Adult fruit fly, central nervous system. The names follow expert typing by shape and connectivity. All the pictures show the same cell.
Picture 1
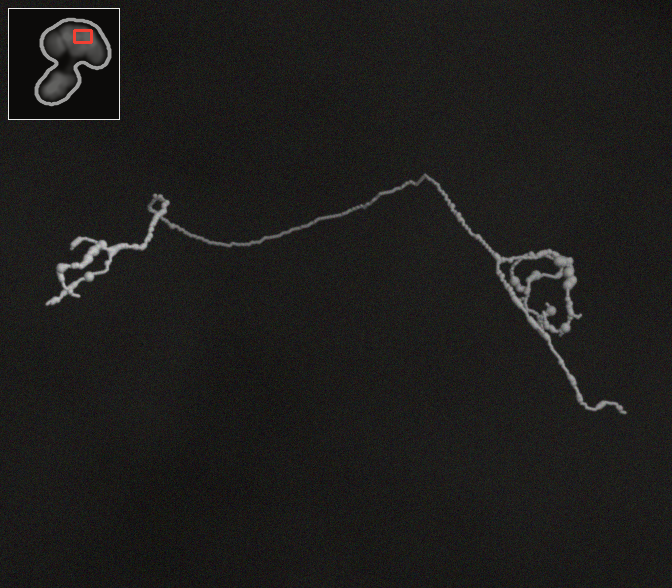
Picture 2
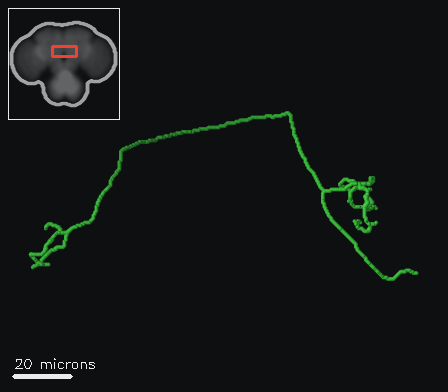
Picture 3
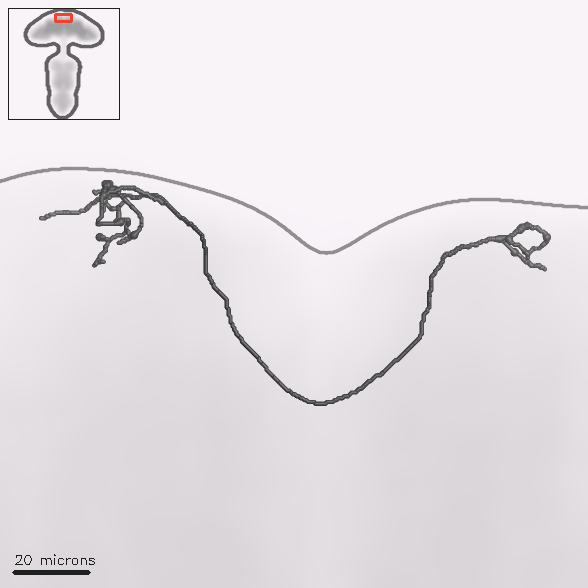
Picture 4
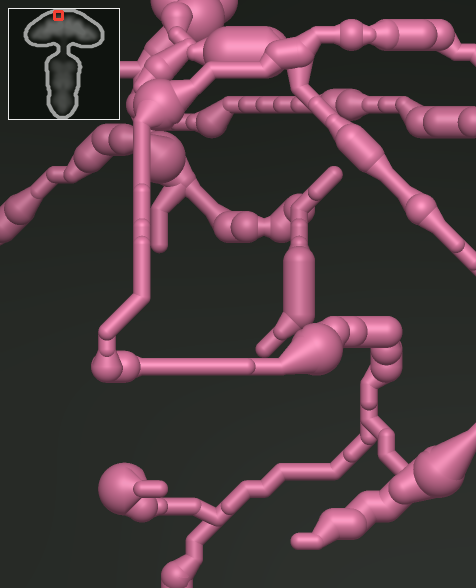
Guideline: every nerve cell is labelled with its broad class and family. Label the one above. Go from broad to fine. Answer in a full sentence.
A sensory neuron entering the brain of class olfactory.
